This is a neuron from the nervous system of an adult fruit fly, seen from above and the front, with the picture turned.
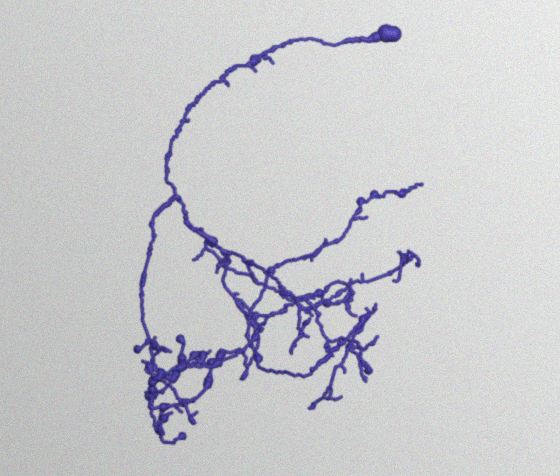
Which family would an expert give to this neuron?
hemilineage SLPpl3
